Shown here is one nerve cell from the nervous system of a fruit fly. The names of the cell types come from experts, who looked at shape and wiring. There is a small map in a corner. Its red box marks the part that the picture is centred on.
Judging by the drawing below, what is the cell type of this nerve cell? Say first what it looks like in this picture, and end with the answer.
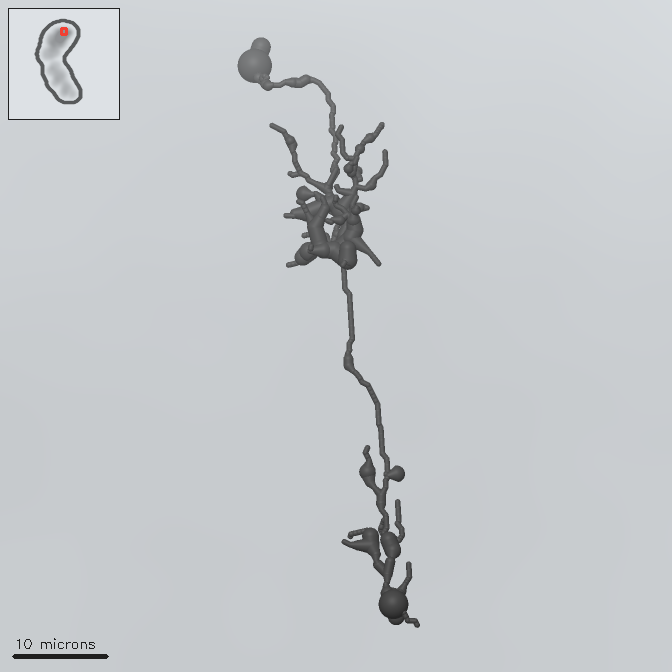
Its cell body lies at the top of the picture. By the scale bar it is about 65 microns tall in this view. It is an optic-lobe intrinsic neuron. The cell type is Mi9.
